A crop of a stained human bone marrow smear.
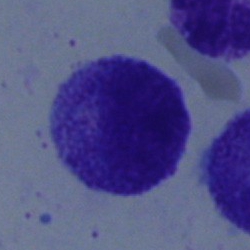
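Myelocyte in the centre of the field; take a moment to see that its outline is nearly round. Just left of the cell's centre lies a slightly paler zone, and no clear vacuoles are seen within the cell. The darkly granular cells at the upper right and right edges of the picture are other cells, not the one described here.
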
